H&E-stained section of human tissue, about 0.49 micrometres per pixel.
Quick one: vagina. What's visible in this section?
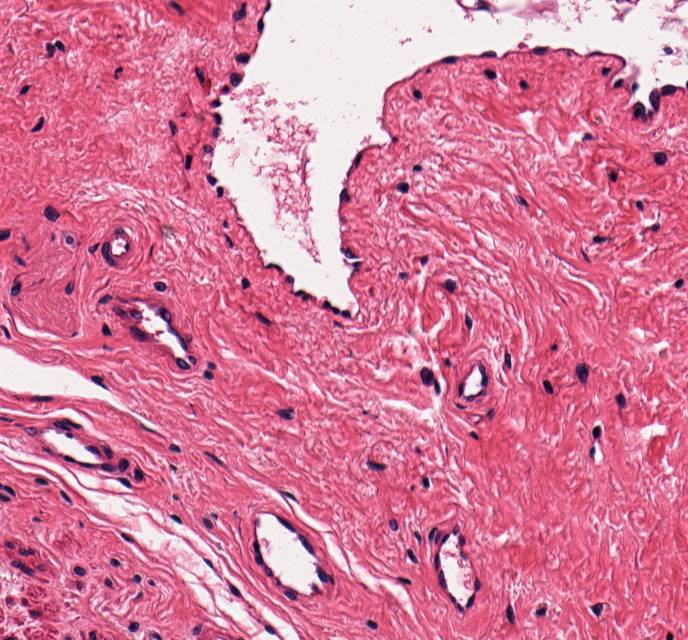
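Mostly dense, deeply eosinophilic collagenous stroma here, with a large lumen lined by a single layer of flattened cells. Below it, several small thin-walled vessels are scattered through the stroma. The stromal nuclei are sparse, small, dark, and oval to spindle-shaped.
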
